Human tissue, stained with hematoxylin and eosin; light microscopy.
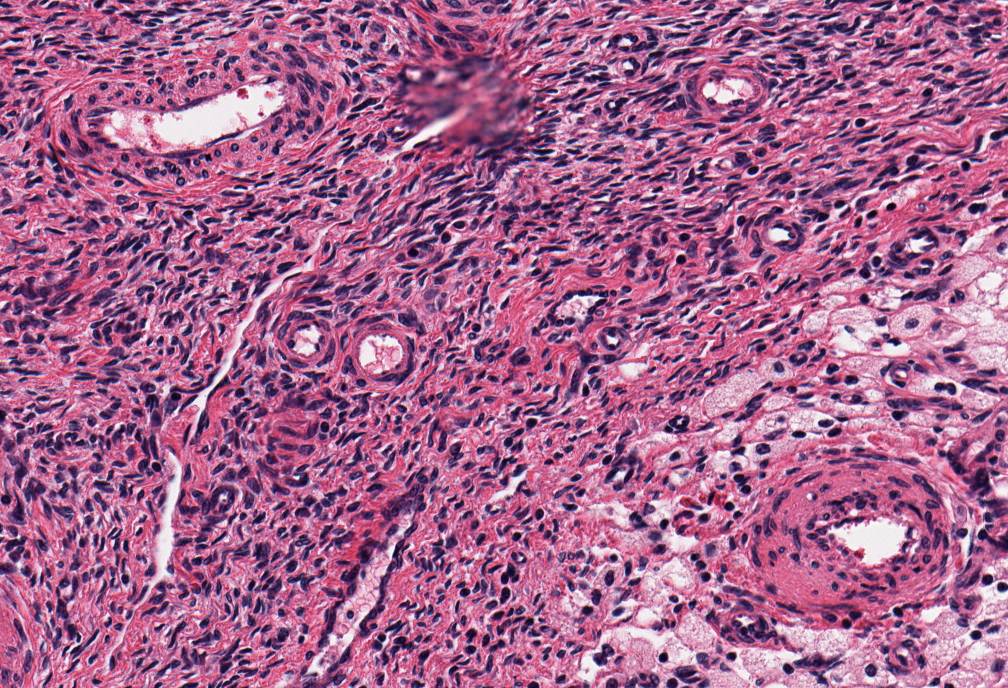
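Ovary: densely cellular spindle-cell stroma, its cells with elongated dark-staining nuclei and scant cytoplasm, fills most of the field. Along the right, a paler area holds clusters of large polygonal cells with abundant pale, finely vacuolated cytoplasm and small round nuclei. Lower right, note a larger vessel with a thick, concentrically layered wall around a small lumen.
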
